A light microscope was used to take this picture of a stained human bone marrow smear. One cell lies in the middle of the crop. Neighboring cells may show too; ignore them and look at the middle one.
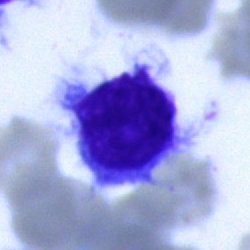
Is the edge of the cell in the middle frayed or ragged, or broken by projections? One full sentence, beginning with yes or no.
Yes, the edge of this cell is rough, not smooth.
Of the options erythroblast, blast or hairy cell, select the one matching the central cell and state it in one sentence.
The cell in the exact centre of the crop is a hairy cell.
